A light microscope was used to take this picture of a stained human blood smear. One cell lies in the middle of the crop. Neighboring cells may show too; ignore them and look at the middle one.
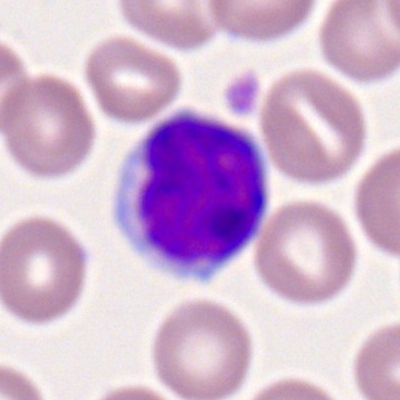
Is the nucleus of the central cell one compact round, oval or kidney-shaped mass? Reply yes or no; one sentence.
Yes, within this cell the nucleus is one round, oval or kidney-shaped compact mass.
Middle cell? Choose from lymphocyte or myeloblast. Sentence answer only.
The middle position in this crop is taken by a lymphocyte.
